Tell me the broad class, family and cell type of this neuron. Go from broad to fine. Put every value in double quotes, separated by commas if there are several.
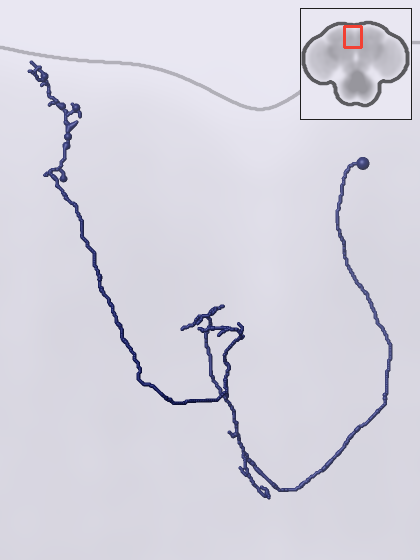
"central-brain intrinsic neuron", "class CX", "FS4A"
